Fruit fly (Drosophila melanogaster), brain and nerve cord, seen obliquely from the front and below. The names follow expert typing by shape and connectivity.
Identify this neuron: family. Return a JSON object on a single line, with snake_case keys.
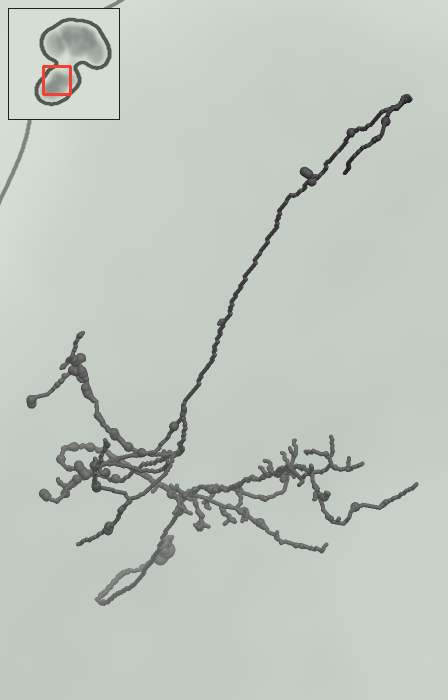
{"family": "hemilineage 06A"}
